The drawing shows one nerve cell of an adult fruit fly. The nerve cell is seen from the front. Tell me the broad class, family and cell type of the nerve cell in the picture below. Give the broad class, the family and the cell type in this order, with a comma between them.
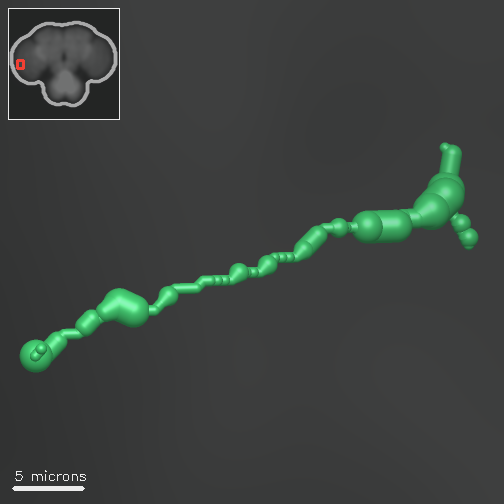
photoreceptor or other optic-lobe sensory neuron, class visual, R7y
